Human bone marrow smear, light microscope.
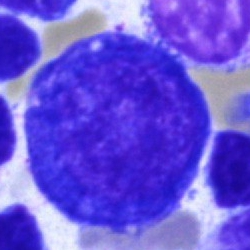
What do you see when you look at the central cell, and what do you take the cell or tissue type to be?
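Roughly round, this cell has a slightly uneven, bumpy edge. Its chromatin is fine, broken by scattered lighter purple patches. No granules can be made out, and a small clear white spot sits near the top edge. This is a proerythroblast.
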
